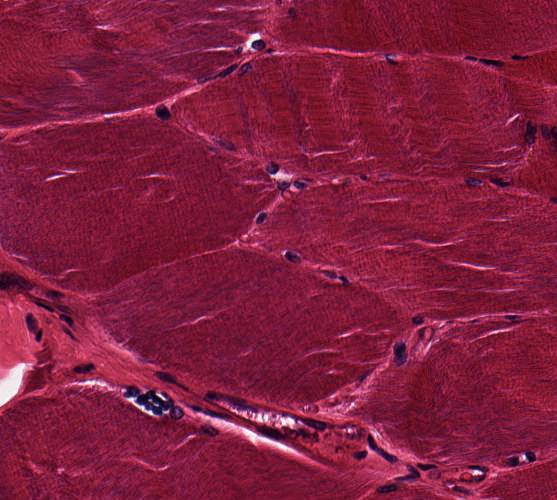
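Skeletal muscle. Look across the field and you will see large, closely packed, polygonal muscle fibre profiles, cut across or obliquely. Notice the nuclei sit at the edges of the fibres, not in their centres; they are small, dark and oval to flattened. Across most of the field, only thin strands of connective tissue separate neighbouring fibres.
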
